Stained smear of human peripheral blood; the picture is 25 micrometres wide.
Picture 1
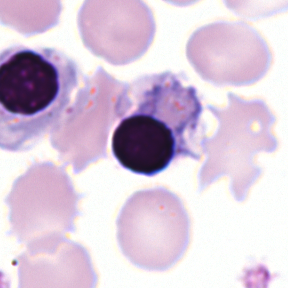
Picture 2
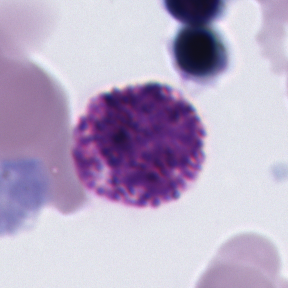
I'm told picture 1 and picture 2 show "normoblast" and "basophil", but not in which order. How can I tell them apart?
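In the second picture you have the basophil; the first is the normoblast. The basophil is the one packed with coarse dark purple granules: they fill the whole round cell and reach the rim, so the border looks beaded. They also cover the nucleus, so you cannot trace its shape.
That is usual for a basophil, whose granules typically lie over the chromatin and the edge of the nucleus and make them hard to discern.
Now turn to the normoblast: its chromatin is dense and dark purple throughout, with no nucleoli, and the nucleus sits to the lower left. Most of its cytoplasm, pale greyish-blue, lies to the upper right, where the outline turns ragged with small projections. The basophil, about 12 micrometres across, shows no vacuoles. Just to the right of the normoblast lies a red cell with spiky projections.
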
